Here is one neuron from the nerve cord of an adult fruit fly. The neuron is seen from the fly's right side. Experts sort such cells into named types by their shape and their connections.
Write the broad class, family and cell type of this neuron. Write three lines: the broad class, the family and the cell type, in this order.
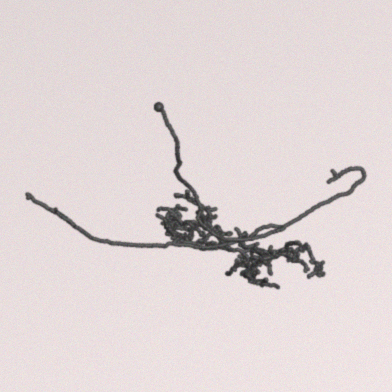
nerve-cord intrinsic neuron
hemilineage 23B
IN23B079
